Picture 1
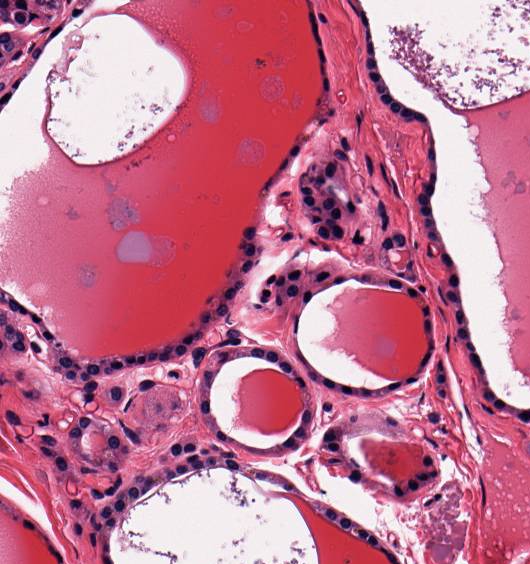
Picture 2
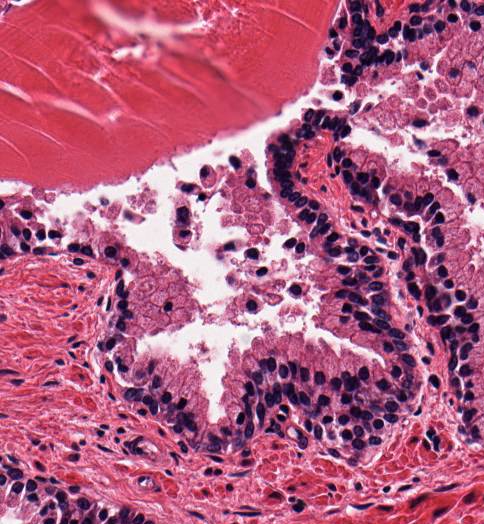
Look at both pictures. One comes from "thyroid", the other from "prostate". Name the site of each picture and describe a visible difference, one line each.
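Picture 1 is from the thyroid. Each follicle is lined by a single layer of flattened to low cuboidal cells.
Picture 2 is from the prostate. The lining epithelium is made of tall columnar cells whose nuclei are crowded and lie at several levels.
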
